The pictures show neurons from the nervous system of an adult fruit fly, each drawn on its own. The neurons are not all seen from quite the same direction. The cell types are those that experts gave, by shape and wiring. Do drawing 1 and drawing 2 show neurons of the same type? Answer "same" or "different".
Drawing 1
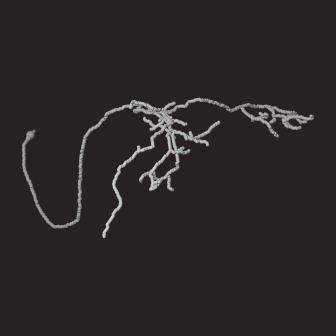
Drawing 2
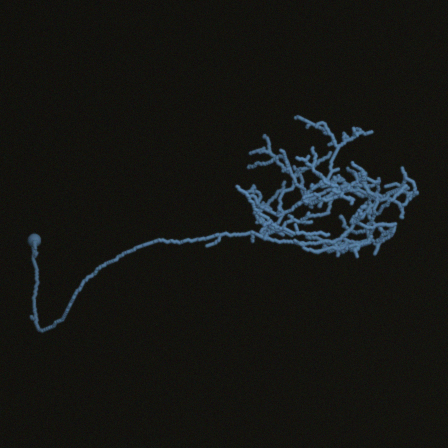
different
